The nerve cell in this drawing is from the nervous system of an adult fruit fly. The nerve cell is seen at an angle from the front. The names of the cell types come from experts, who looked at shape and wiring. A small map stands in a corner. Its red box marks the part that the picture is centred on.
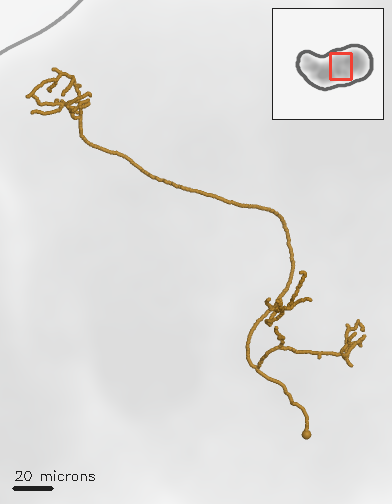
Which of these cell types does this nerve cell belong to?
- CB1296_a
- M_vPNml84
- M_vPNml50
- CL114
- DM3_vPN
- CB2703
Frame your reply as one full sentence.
The cell type this nerve cell represents is M_vPNml84.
